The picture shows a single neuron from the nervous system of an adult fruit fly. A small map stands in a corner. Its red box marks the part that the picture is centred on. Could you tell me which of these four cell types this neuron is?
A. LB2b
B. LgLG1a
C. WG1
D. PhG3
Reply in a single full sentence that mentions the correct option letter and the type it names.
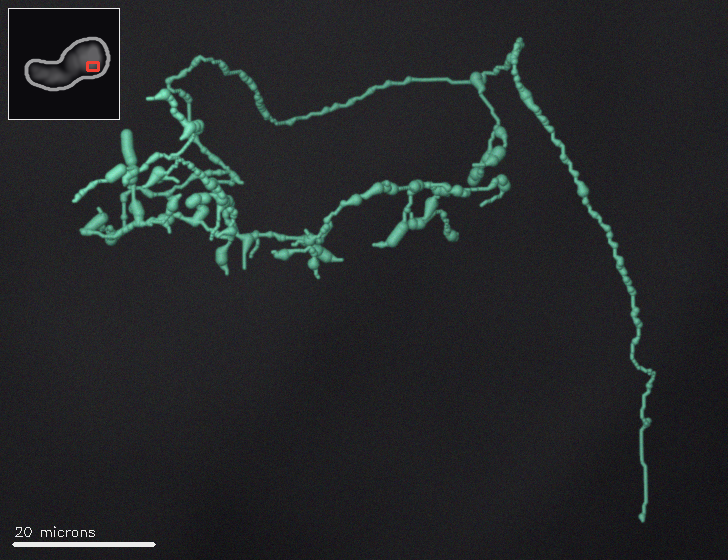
Cell type PhG3 is what the neuron is, as option D states.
